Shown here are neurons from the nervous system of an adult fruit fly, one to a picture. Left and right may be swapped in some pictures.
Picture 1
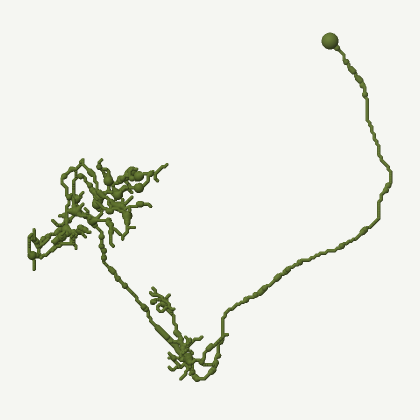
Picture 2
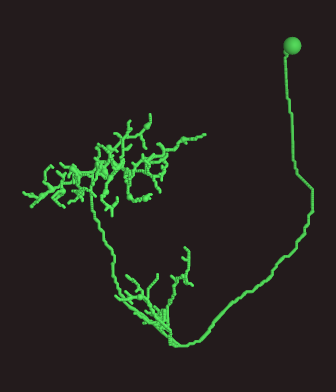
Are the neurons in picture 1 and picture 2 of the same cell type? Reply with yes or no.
yes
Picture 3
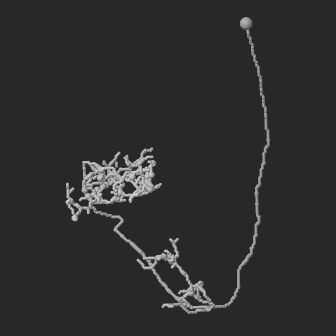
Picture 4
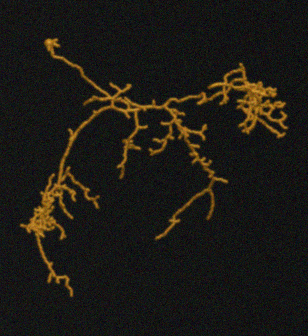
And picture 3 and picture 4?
no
